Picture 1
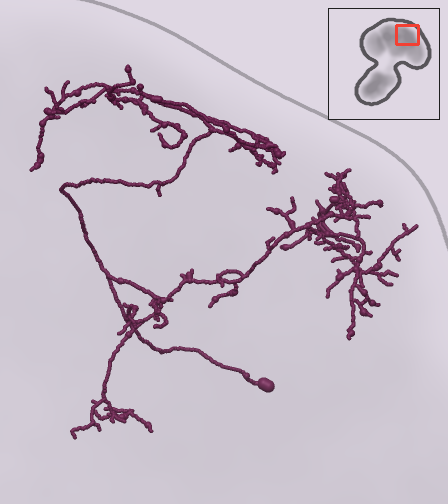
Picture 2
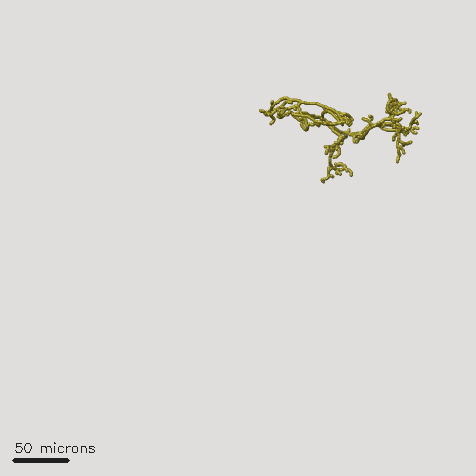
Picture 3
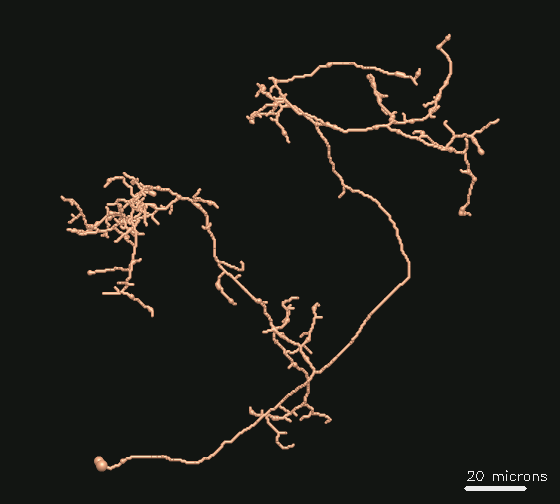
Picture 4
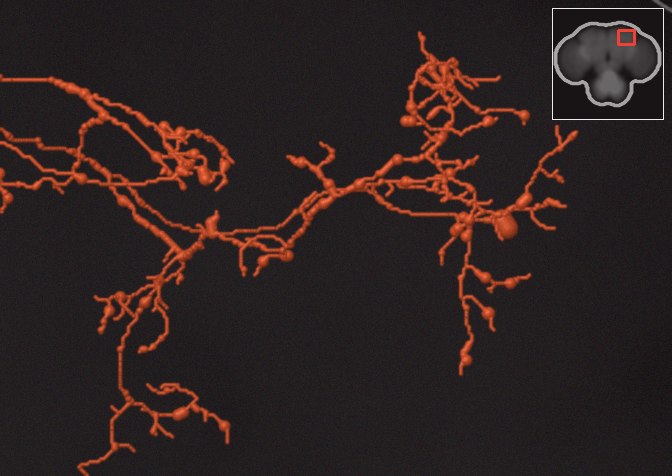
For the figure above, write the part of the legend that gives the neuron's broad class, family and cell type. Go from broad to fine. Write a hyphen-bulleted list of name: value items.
- broad class: central-brain intrinsic neuron
- family: hemilineage DL1_dorsal
- cell type: SLP356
